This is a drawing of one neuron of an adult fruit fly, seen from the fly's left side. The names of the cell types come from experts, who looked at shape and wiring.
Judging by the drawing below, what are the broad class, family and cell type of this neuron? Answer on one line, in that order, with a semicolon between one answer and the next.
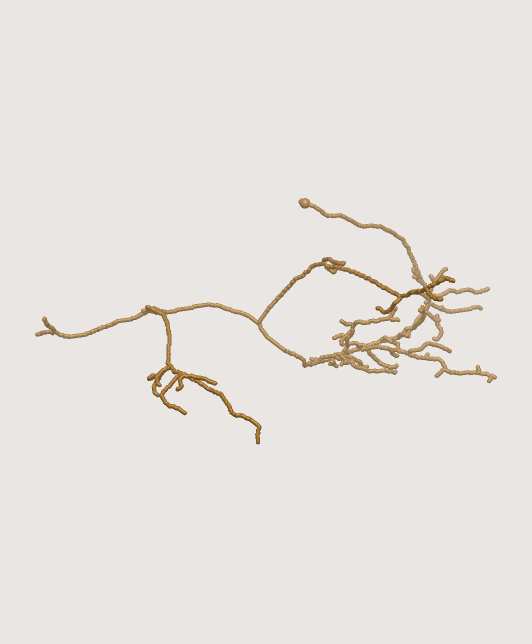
nerve-cord intrinsic neuron; hemilineage 18B; IN18B054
